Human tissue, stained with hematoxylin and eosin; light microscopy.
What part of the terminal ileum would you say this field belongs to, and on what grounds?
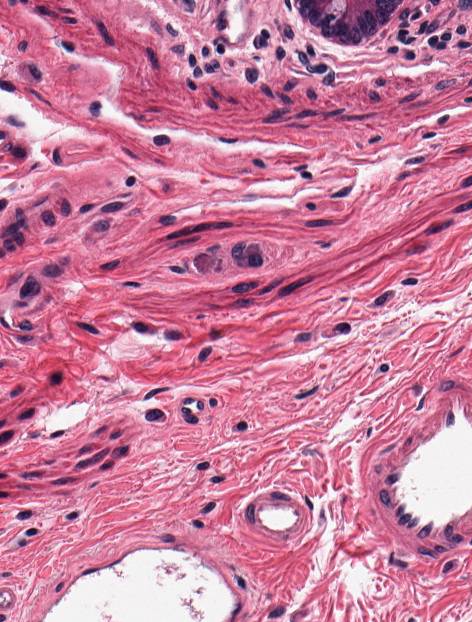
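The field shows dense connective tissue. First check: dense, pink collagenous stroma with wavy fibres fills most of the field, running roughly from left to right through the middle. Second: elongated, spindle-shaped dark nuclei lie scattered along the fibres throughout the stroma.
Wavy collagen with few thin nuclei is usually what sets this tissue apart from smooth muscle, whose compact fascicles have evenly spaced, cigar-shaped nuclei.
Third: near the centre, a small group of larger cells with rounded nuclei and more cytoplasm sits within the fibre bundles.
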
